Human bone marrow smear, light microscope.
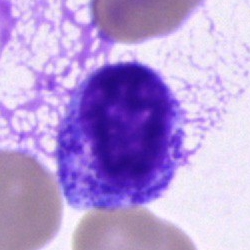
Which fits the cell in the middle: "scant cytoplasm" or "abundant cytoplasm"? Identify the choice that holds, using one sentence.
In this cell, the cytoplasm is scant.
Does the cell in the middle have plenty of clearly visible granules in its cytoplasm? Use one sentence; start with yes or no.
Yes, within its cytoplasm there are many visible granules.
